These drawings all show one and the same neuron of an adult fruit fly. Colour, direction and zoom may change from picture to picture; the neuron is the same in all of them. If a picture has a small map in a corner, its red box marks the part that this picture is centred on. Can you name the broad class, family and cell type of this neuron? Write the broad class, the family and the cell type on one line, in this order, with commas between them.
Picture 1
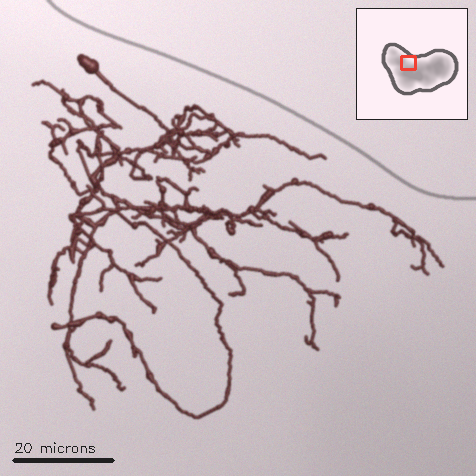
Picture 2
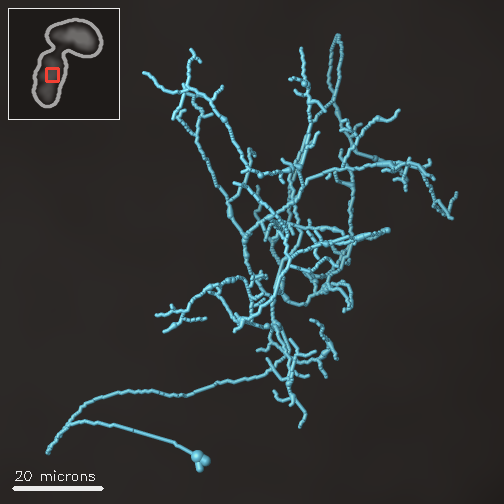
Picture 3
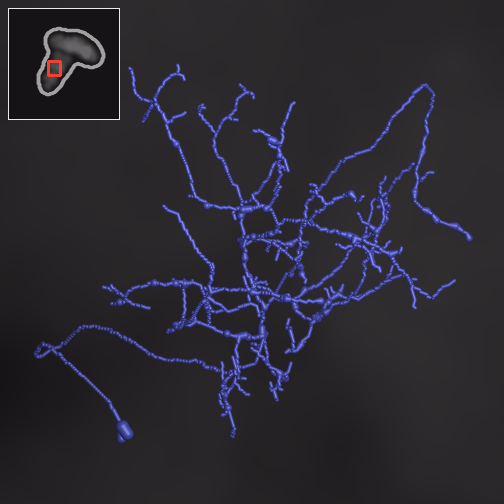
nerve-cord intrinsic neuron, hemilineage 11B, IN11B025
